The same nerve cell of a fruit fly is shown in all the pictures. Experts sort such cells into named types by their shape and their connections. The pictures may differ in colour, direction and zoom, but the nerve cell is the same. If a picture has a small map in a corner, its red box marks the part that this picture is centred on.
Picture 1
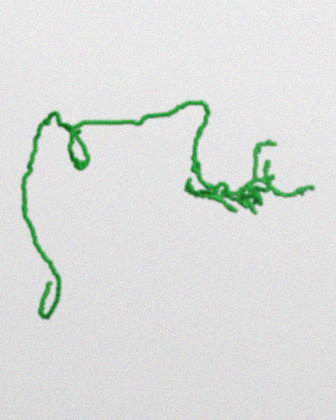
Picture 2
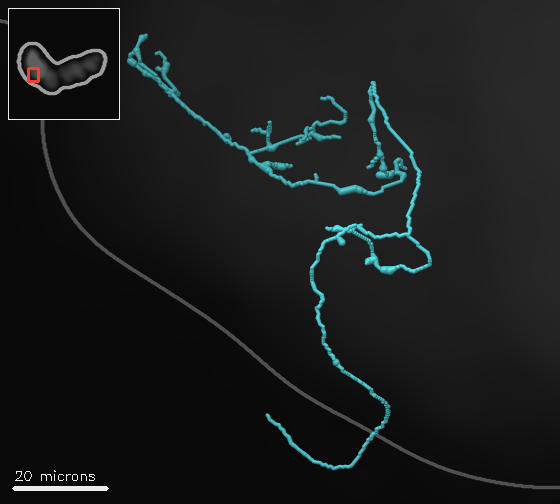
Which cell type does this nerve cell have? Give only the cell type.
PhG7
